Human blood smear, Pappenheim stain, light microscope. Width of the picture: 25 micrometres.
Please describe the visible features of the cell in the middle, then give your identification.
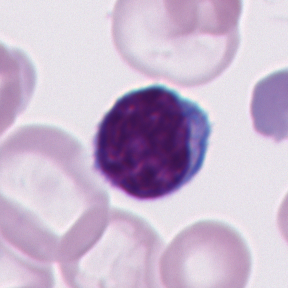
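The cell has a round outline and is about 10 micrometres across. Its nucleus, about 10 by 8 micrometres, fills about 80% of the cell's area and holds dark purple, coarsely clumped chromatin. The cytoplasm is a thin crescent, seen mainly on the right side of the nucleus, with no visible vacuoles. The cell is a typical lymphocyte.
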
